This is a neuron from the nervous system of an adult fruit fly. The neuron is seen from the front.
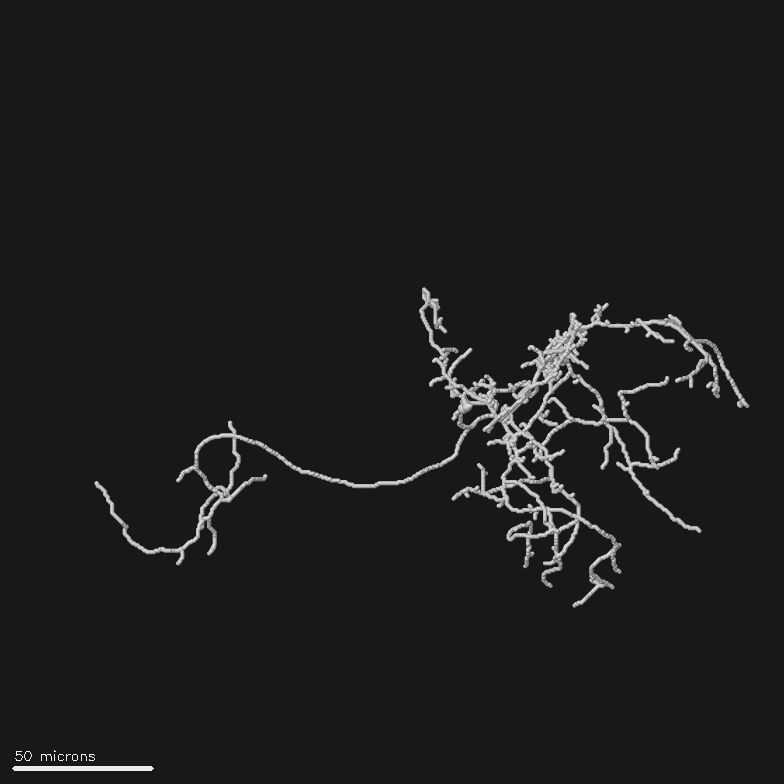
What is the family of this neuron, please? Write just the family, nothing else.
hemilineage 01A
